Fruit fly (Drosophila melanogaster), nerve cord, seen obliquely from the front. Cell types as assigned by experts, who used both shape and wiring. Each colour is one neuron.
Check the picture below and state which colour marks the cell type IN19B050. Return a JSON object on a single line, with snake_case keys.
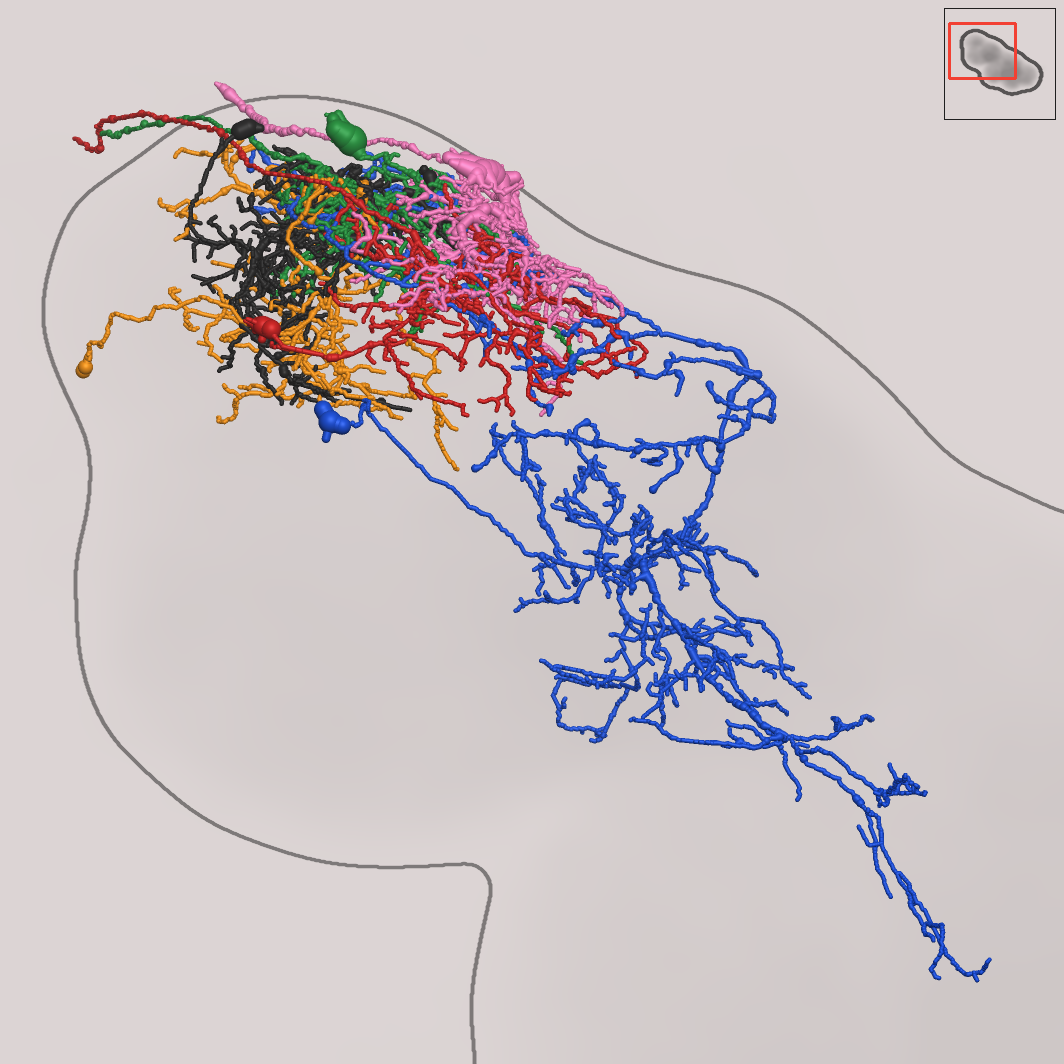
{"colour": "black"}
